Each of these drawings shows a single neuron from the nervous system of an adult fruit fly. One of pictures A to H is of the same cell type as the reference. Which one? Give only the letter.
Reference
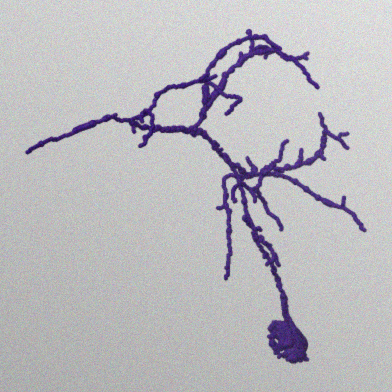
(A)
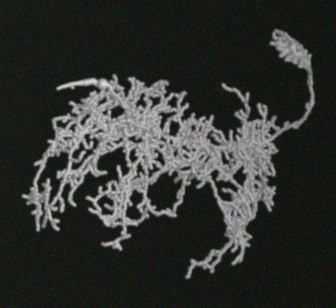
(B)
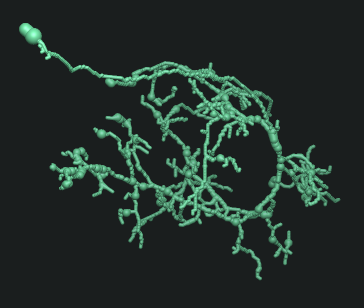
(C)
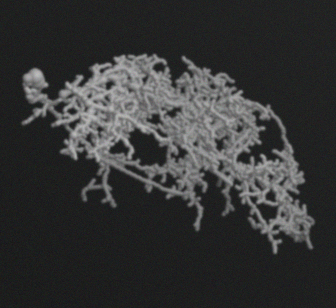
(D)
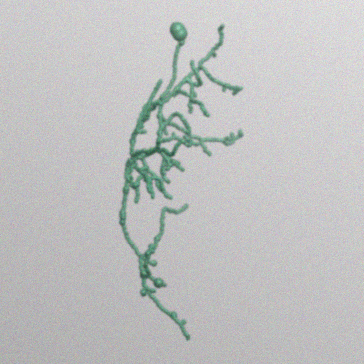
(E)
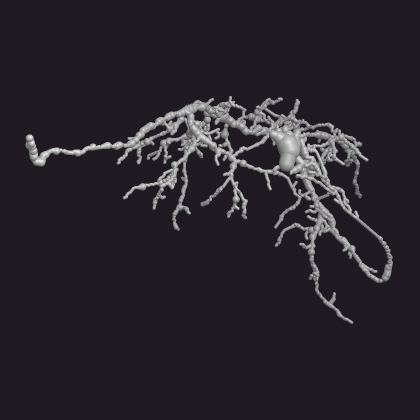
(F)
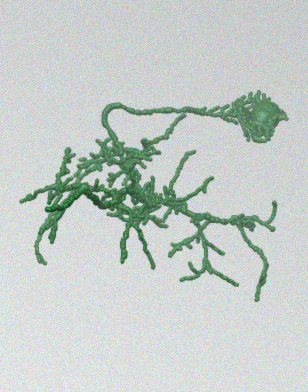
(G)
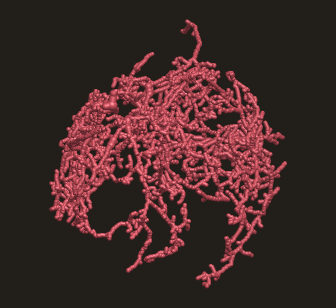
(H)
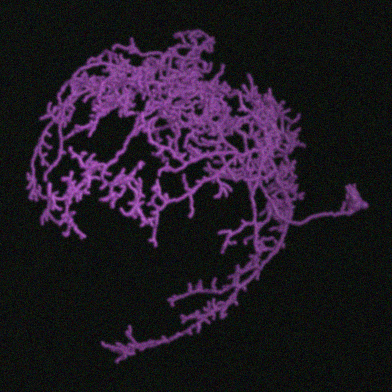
F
